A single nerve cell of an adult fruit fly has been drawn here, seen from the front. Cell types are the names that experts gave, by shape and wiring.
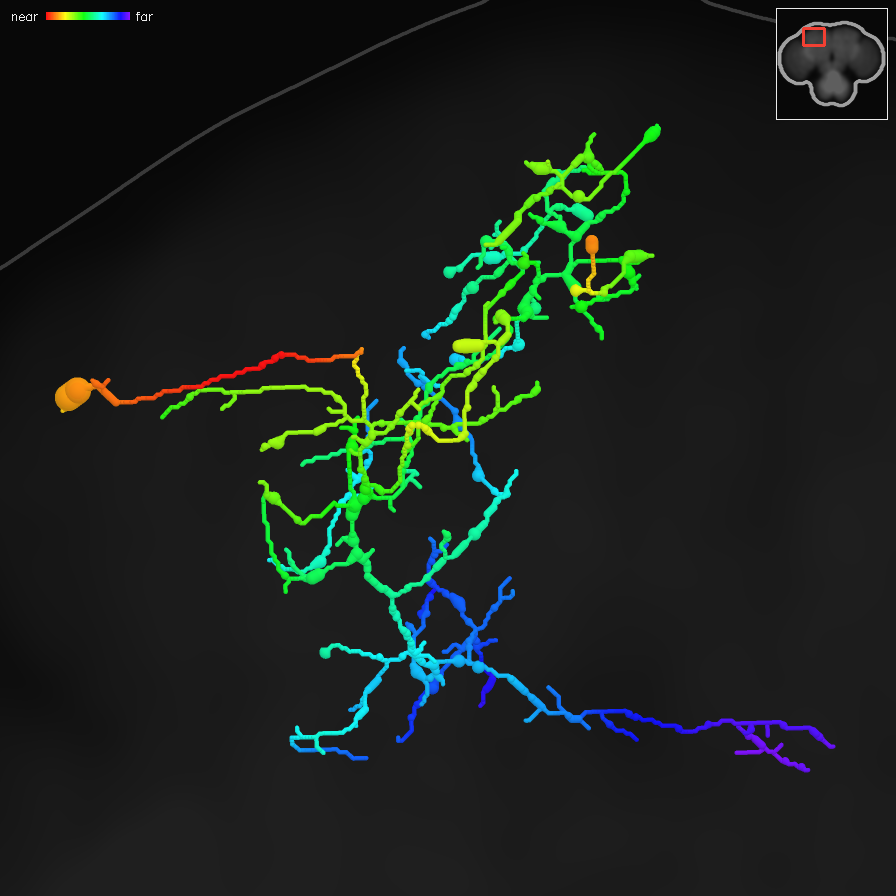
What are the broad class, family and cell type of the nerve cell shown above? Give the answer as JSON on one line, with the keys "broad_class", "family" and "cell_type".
{"broad_class": "central-brain intrinsic neuron", "family": "hemilineage SLPad1_anterior", "cell_type": "SLP162"}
